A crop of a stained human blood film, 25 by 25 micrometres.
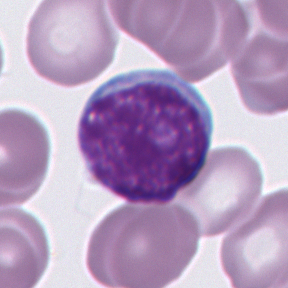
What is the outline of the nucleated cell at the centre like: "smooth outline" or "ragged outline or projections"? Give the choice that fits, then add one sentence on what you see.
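Smooth outline. The cell's outline is smooth and round.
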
